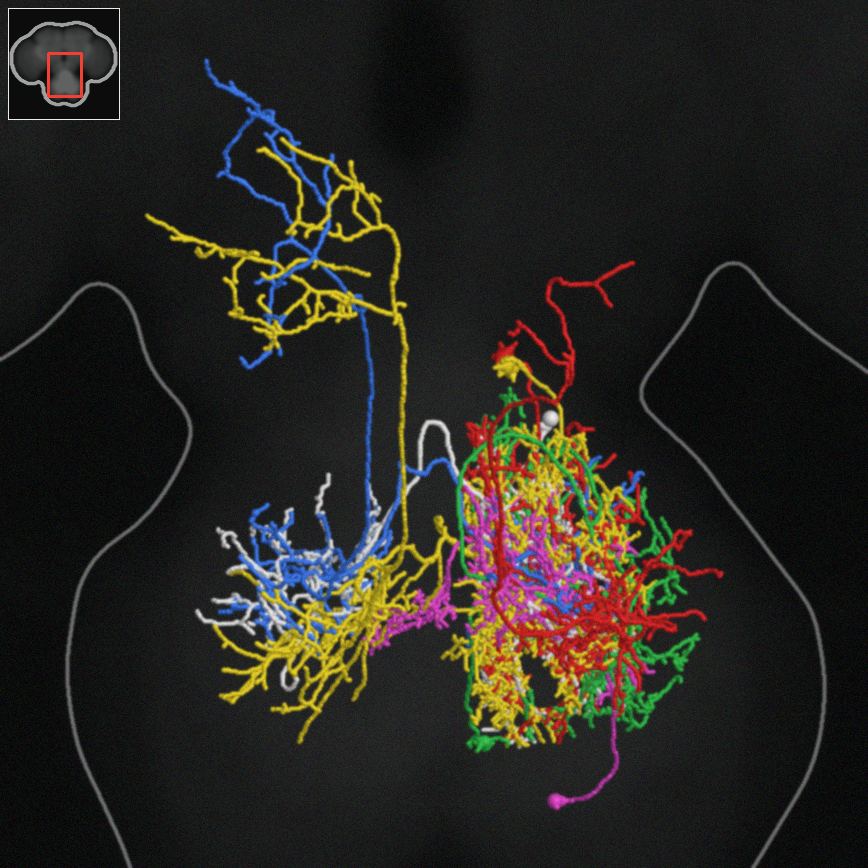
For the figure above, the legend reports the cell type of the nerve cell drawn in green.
IN02A014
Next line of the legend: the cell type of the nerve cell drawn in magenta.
IN07B034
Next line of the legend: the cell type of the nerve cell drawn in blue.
AN06B088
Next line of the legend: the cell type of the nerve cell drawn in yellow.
AN23B003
